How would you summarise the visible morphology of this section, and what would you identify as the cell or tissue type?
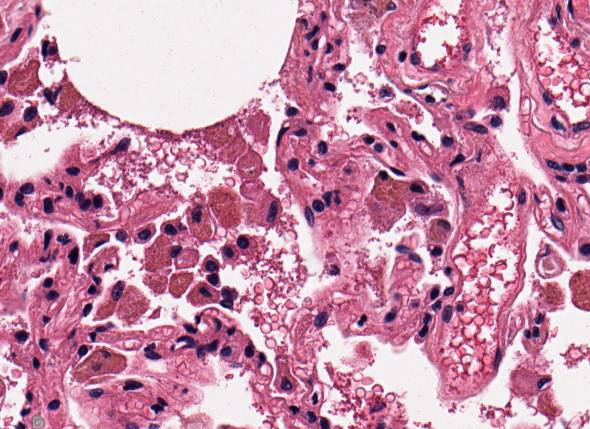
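Large rounded cells with abundant granular golden-brown cytoplasm sit free in the airspaces, mostly at left centre and lower left. Channels in the septa on the right are packed with red blood cells, and loose ones scatter through the central and lower airspaces. The septa hold many elongated, dark-staining nuclei along their length. It's lung.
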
